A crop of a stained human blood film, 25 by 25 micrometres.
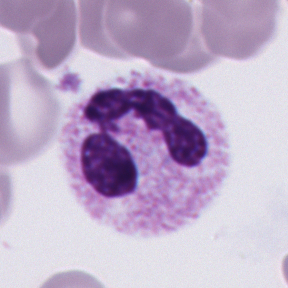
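Segmented neutrophil, central cell. No nucleoli visible in nucleus. Cytoplasm plentiful, pale pinkish-lilac, fine pink-lilac granules scattered evenly throughout. No cytoplasmic vacuoles.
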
